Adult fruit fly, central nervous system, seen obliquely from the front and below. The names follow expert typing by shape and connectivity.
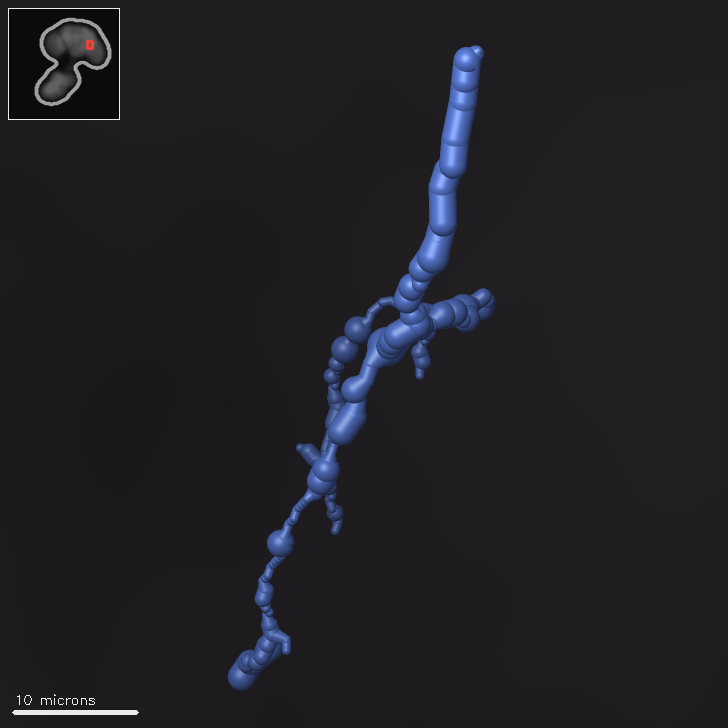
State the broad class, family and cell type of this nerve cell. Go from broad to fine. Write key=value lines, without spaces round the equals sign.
broad_class=sensory neuron entering the brain
family=class mechanosensory
cell_type=JO-B1_c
